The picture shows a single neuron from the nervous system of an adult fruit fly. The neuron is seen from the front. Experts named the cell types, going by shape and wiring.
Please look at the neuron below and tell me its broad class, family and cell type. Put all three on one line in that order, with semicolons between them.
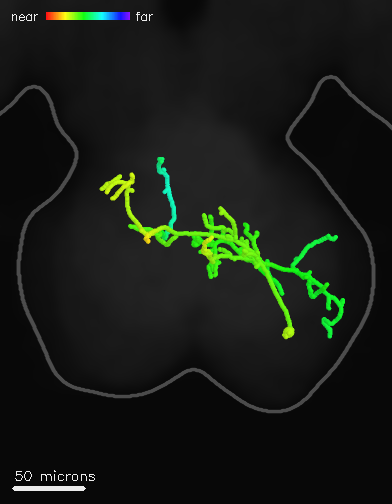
nerve-cord intrinsic neuron; hemilineage 07B; IN07B073_b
